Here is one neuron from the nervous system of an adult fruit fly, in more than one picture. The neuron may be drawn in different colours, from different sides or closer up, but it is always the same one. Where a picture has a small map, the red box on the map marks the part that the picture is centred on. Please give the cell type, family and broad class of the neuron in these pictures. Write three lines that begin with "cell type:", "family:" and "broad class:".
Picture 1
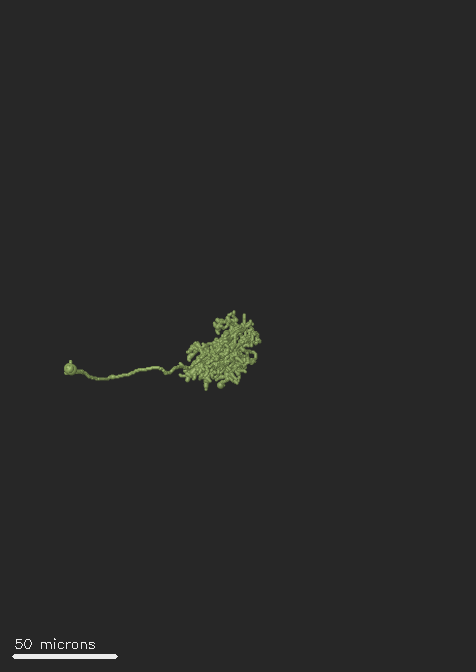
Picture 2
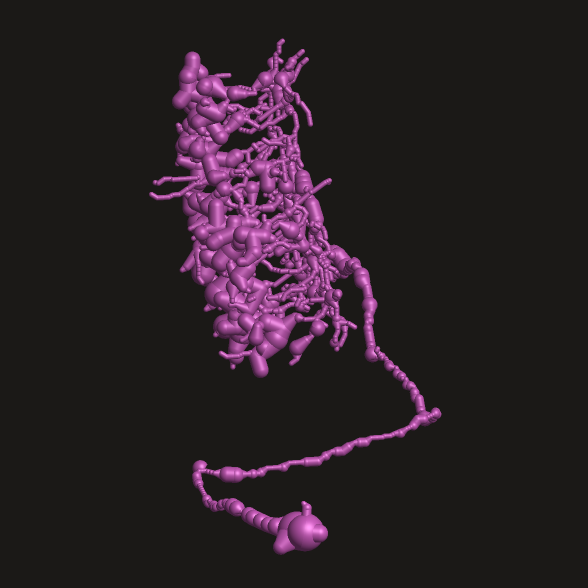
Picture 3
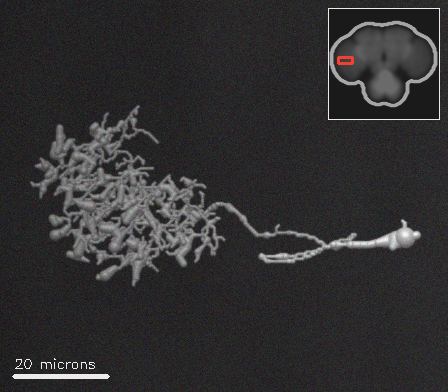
cell type: Dm4
family: Dm
broad class: optic-lobe intrinsic neuron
